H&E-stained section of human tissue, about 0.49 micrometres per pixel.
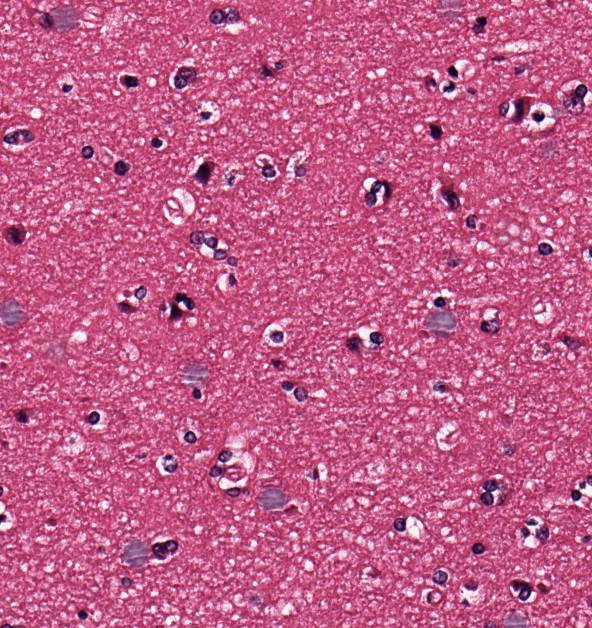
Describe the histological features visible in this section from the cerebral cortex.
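Single cells are scattered fairly evenly across the whole field and form no glands, layers or other units. Most nuclei are small, round and darkly stained, with scant cytoplasm around them. Many nuclei lie within small rounded clear spaces that separate them from the pink background.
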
